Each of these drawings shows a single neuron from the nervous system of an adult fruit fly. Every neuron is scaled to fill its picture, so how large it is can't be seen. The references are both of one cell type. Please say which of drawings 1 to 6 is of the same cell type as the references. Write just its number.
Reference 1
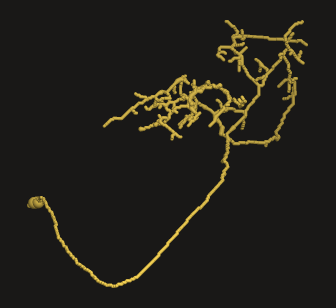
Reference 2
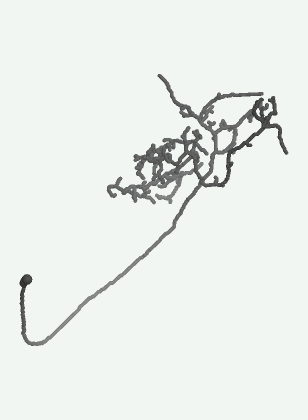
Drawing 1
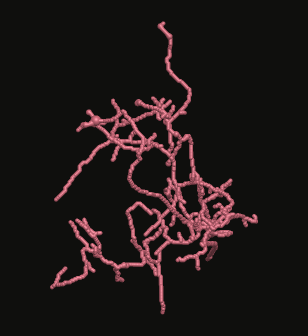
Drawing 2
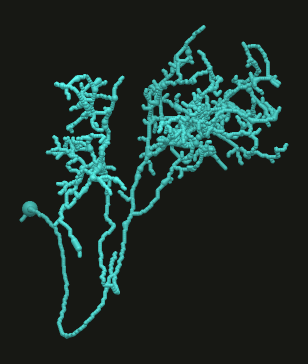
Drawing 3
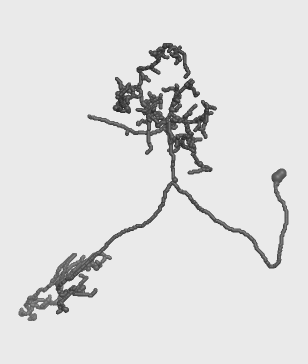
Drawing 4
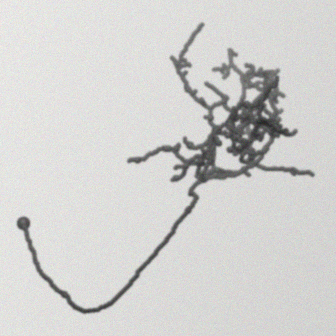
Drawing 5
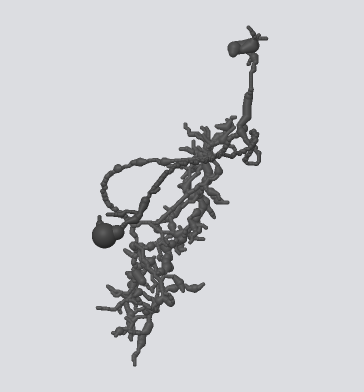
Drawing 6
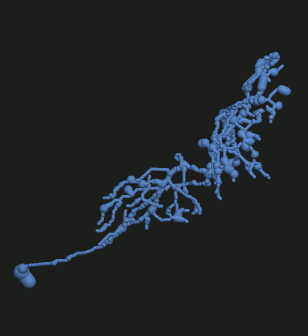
4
